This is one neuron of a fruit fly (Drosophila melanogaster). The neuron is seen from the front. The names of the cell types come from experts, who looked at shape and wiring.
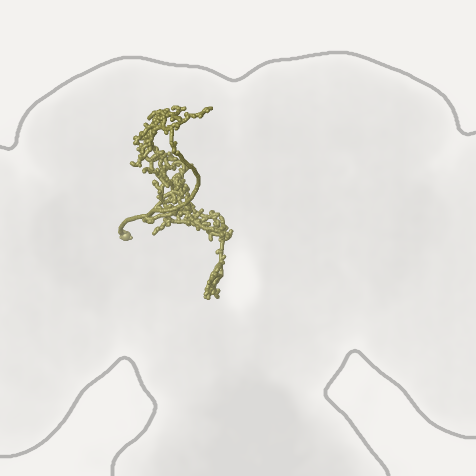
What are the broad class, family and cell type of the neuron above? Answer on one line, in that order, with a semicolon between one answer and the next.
central-brain intrinsic neuron; hemilineage VLPl&p1_posterior; aIPg7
